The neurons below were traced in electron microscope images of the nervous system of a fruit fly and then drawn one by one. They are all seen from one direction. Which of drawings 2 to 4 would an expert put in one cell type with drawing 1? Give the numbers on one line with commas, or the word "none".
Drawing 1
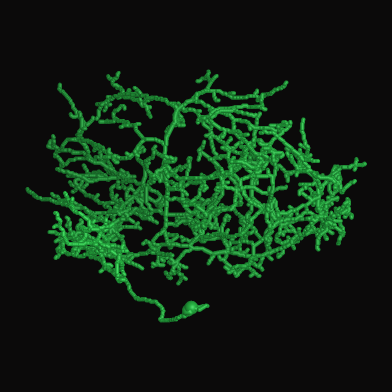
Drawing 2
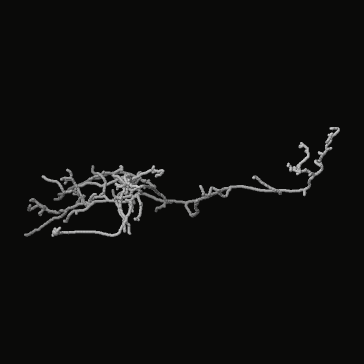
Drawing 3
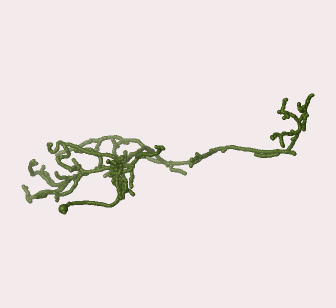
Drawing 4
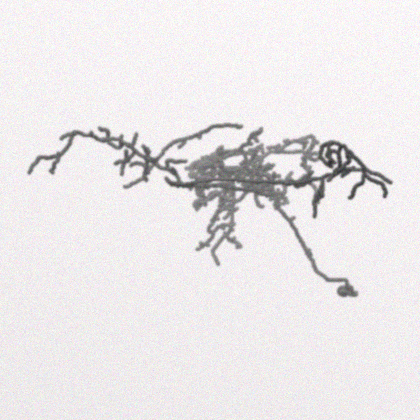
none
